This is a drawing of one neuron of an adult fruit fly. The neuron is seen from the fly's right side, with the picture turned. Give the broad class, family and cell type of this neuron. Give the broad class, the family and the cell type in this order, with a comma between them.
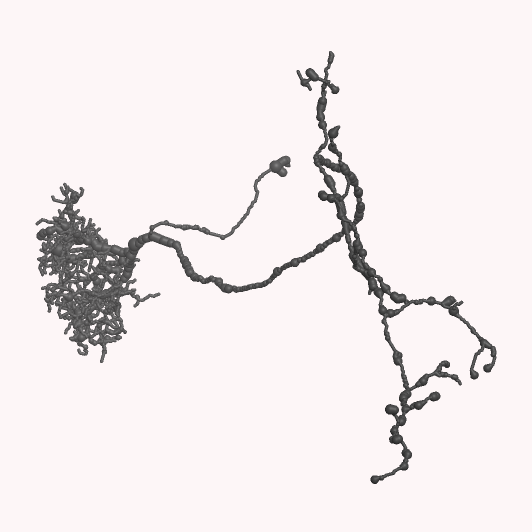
central-brain intrinsic neuron, hemilineage AOTUv4_dorsal, AOTU002_b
